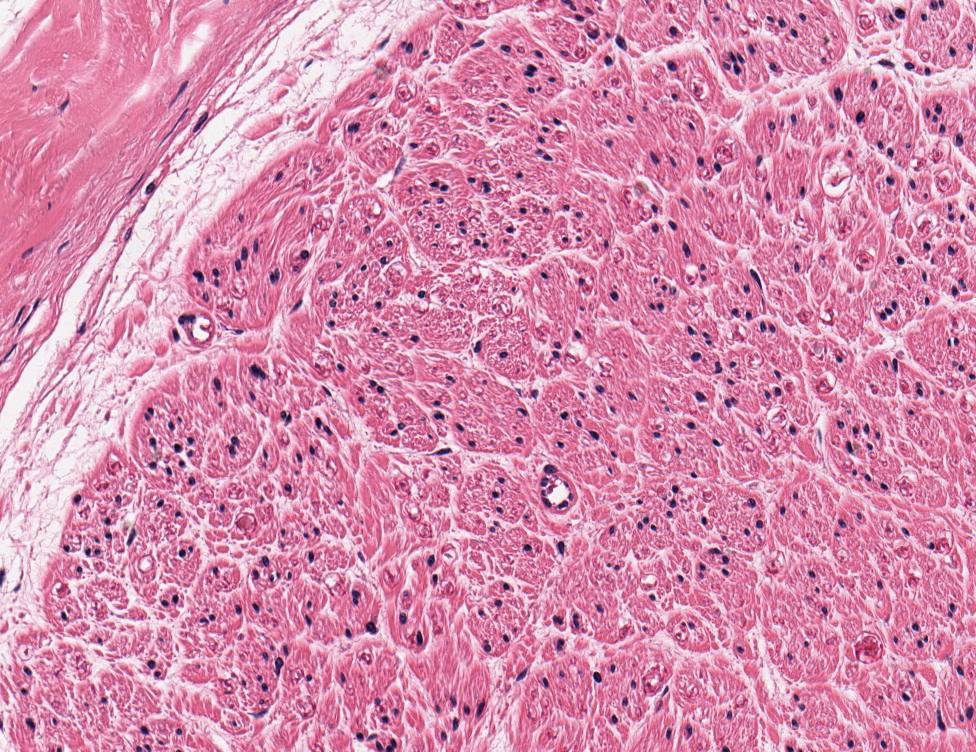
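Tibial nerve. Most of the field is split into many small rounded-to-polygonal bundles by thin pale clefts. They're cut across, so their insides look finely speckled with lots of tiny round profiles. Small dark round-to-oval nuclei are dotted fairly evenly through them. At the upper left, loose pale connective tissue forms a band between the bundles and denser pink fibrous tissue in the corner.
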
